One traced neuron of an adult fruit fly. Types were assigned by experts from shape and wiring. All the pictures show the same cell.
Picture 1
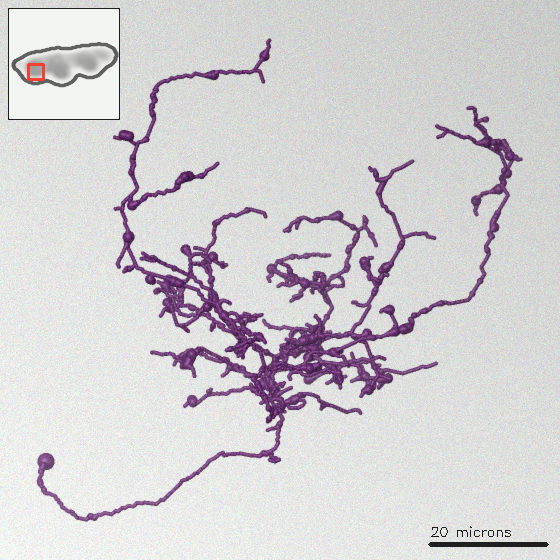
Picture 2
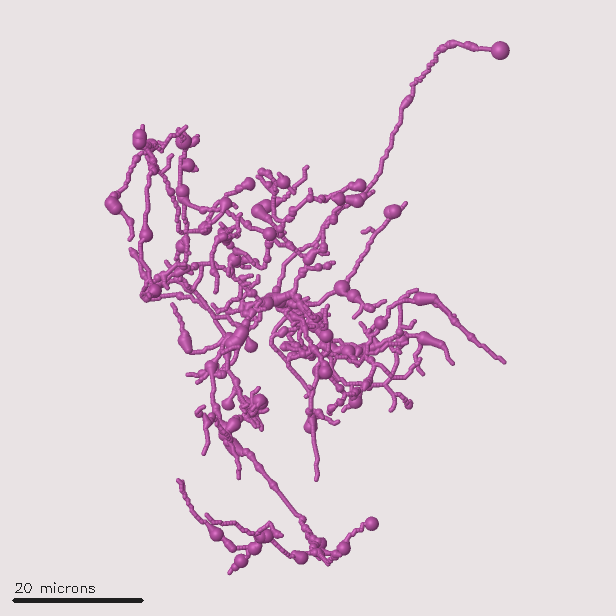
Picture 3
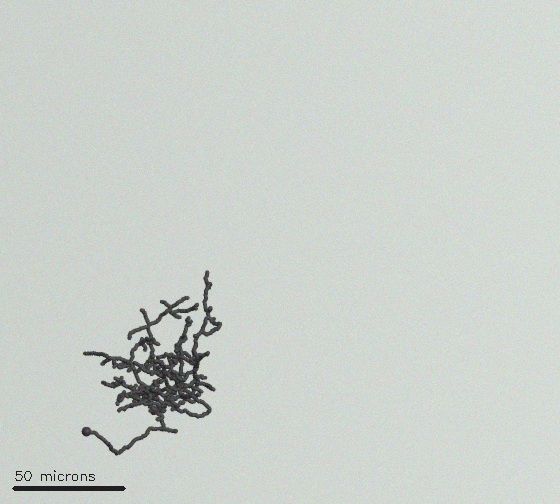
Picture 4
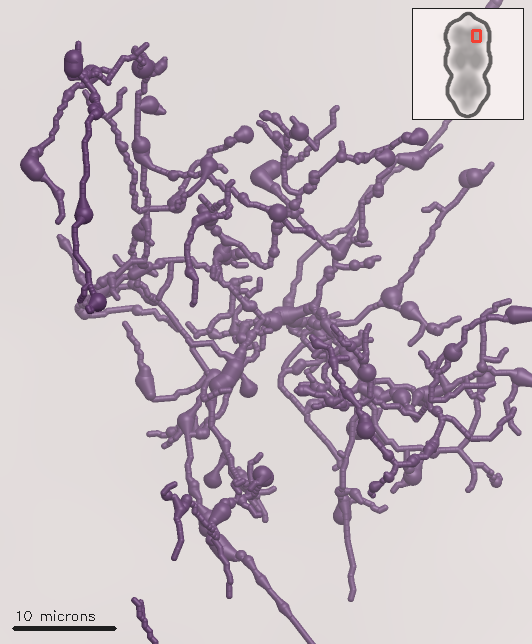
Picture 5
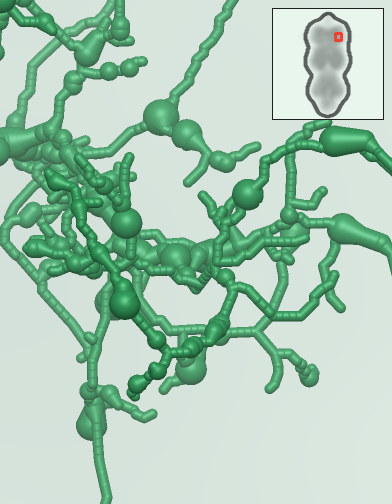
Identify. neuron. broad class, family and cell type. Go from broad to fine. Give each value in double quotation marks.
"nerve-cord intrinsic neuron", "hemilineage 01B", "IN01B033"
